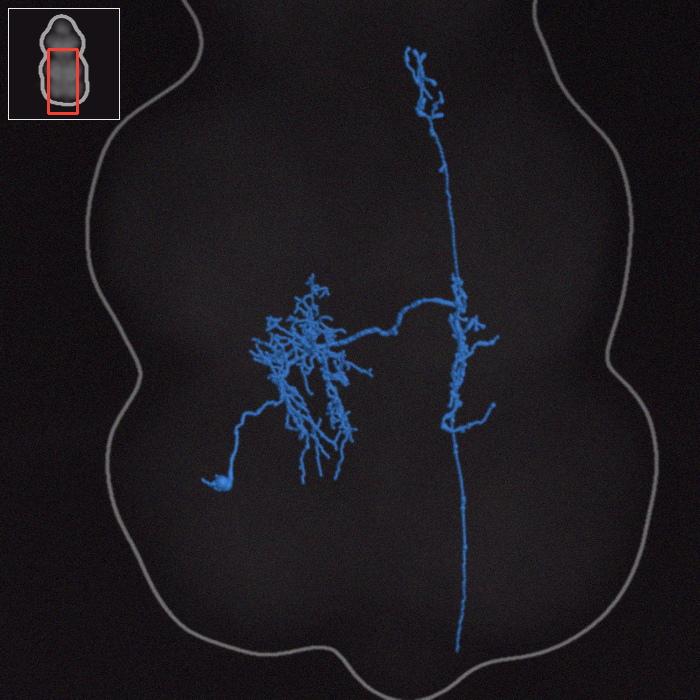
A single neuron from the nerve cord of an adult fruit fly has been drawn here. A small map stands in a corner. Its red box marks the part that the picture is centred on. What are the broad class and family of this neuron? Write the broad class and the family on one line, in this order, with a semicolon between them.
ascending neuron; hemilineage 06A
